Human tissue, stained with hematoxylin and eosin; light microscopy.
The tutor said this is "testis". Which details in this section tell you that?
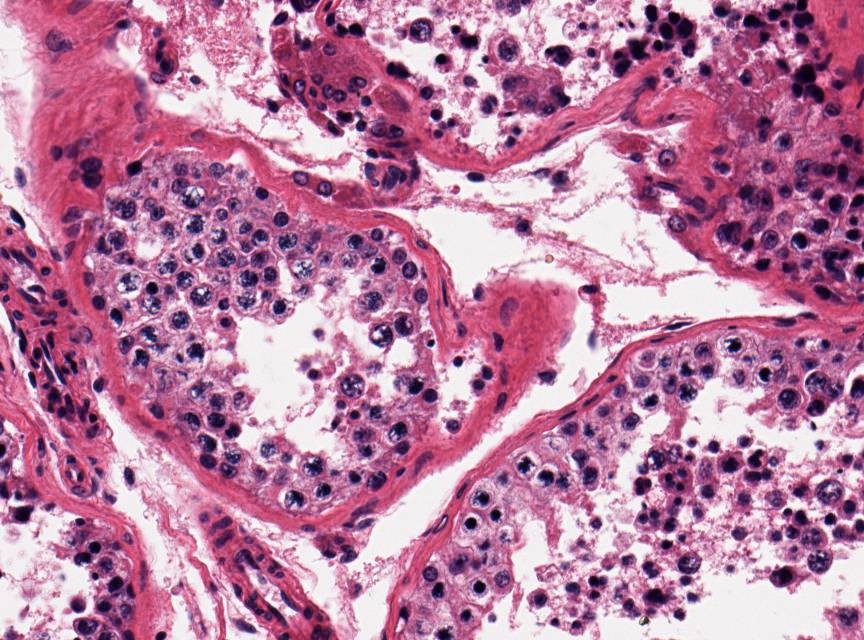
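So this is testis: several cut tubules packed with cells, parted by bands of pink fibrous tissue and pale spaces. The centre-left tubule fits, with many layers of rounded cells around a ragged, irregular central lumen.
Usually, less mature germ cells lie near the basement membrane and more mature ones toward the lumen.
Less fitting, I think, are the spaces between tubules in the upper centre: largely clear, crossed by fine wispy pale pink strands.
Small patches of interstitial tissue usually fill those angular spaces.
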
